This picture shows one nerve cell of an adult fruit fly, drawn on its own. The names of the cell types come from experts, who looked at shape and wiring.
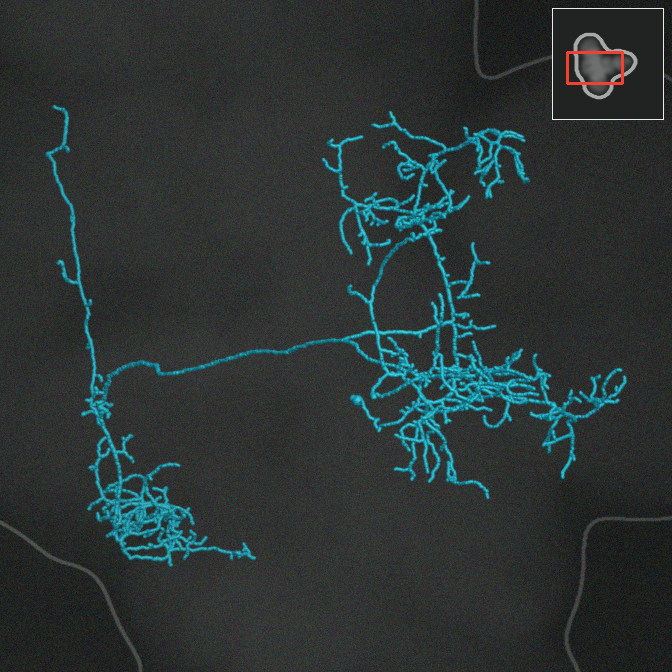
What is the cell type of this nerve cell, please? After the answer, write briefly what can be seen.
It is of cell type ANXXX108. Its broad class is ascending neuron. The cell body is in the middle of the picture. In this view it is wider than it is tall.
